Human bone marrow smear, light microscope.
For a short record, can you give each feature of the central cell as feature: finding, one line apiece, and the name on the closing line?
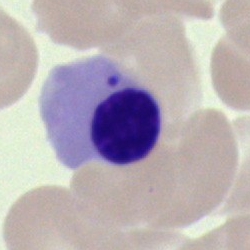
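Chromatin: dense, dark purple, a few coarse clumps
Cytoplasm: ample, lying mostly to the upper left of the nucleus
Cytoplasmic colour: pale lilac-blue
Inclusion: one small dark purple dot in the cytoplasm just above the nucleus
Name: erythroblast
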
